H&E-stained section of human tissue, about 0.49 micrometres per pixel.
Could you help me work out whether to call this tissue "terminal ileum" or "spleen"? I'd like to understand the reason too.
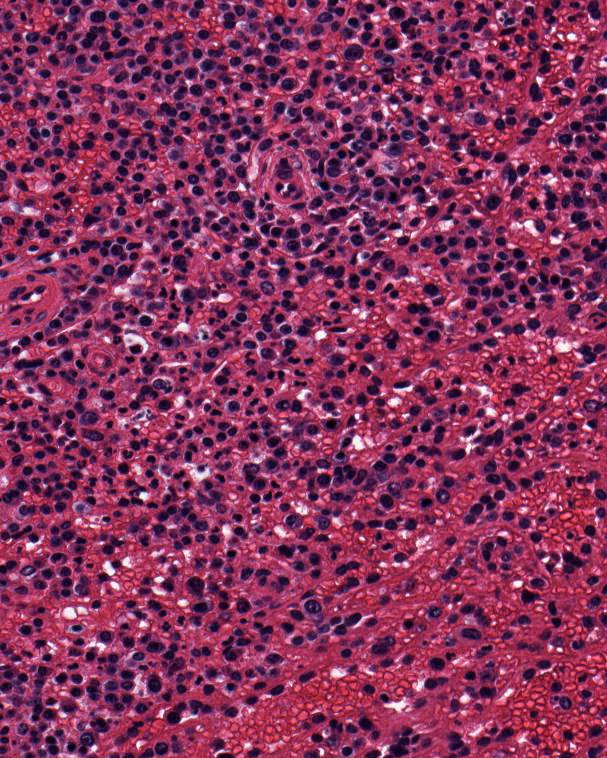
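It's spleen. Scanning across, I find one dense, solid sheet of cells, without glands, tubules or epithelial lining. Red blood cells are packed in large numbers among the nucleated cells, heaviest toward the right and lower right. A small vessel with a thick pink wall, cut across, sits in the upper centre, and a second thick-walled one at the upper left edge.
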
